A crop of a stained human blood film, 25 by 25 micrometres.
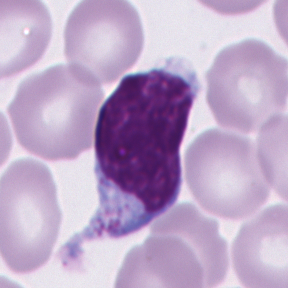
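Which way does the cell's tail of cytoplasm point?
Toward the lower left; the cell is elongated and tapers into it.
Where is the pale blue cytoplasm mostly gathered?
At the lower end, where a few fine purplish granules lie.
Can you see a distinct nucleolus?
No, none.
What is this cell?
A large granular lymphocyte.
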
